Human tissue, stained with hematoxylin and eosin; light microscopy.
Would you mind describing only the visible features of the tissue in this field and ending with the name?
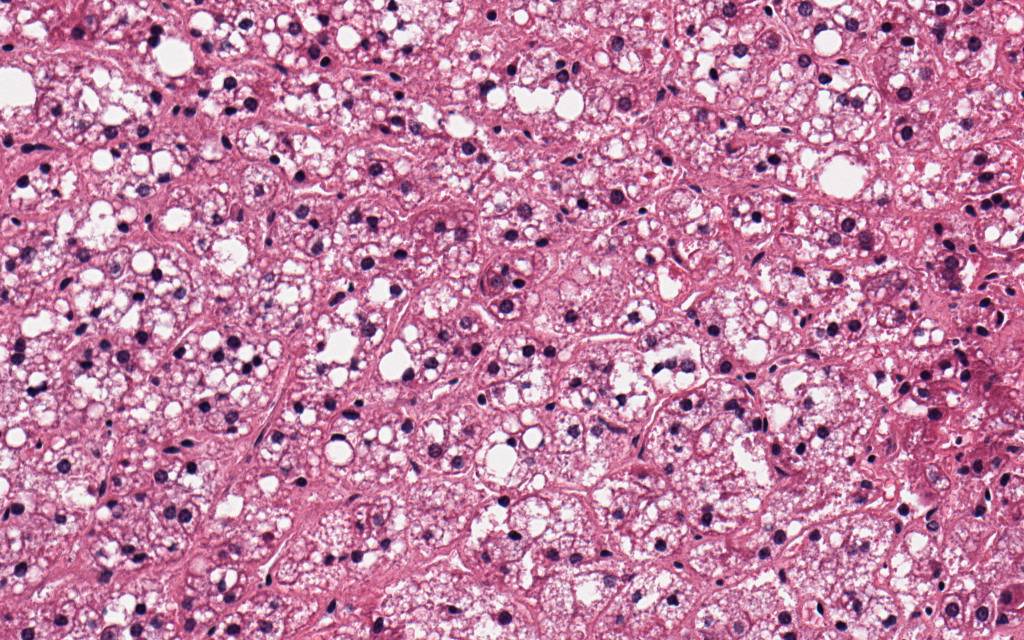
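Most cells: abundant cytoplasm filled with many small clear vacuoles, giving a foamy look. Nuclei small, round, darkly stained. Delicate septa between nests carry thin flattened nuclei consistent with small vessel linings. No gland lumens or tubules anywhere in the field. Tissue: adrenal gland.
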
